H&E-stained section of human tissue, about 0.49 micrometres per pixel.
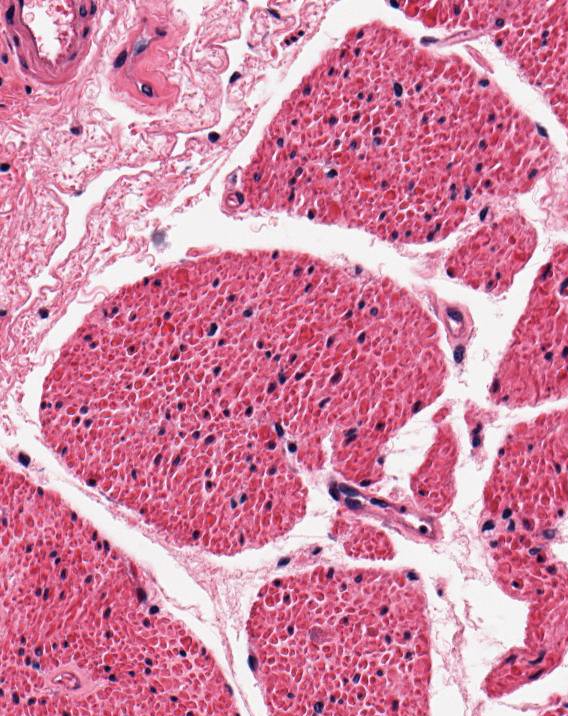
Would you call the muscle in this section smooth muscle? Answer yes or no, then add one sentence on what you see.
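Yes. The field is made up of large rounded bundles of smooth muscle separated by thin strands of loose connective tissue.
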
